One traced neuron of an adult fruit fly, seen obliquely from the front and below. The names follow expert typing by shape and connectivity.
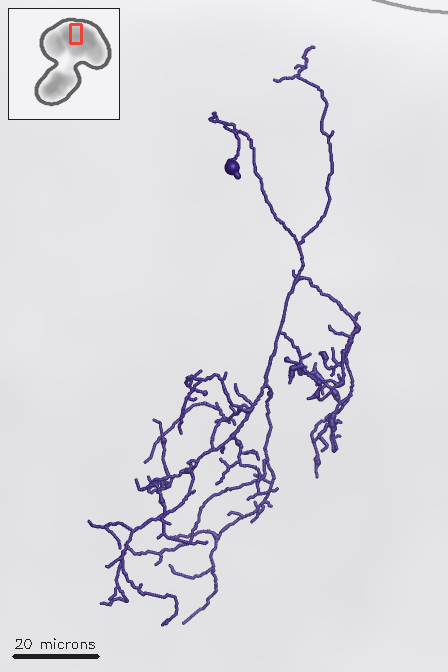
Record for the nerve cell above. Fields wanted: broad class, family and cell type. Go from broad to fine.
central-brain intrinsic neuron; hemilineage AOTUv1_medial; LAL043_a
